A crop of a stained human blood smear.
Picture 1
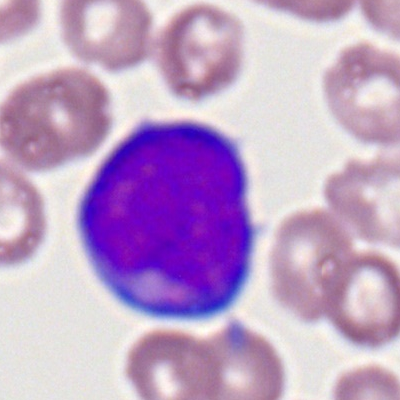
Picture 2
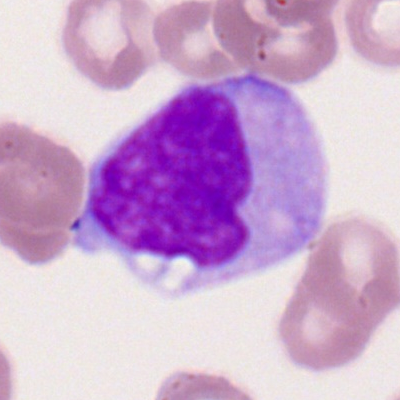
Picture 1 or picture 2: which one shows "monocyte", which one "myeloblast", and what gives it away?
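Picture 1: myeloblast. Picture 2: monocyte. First difference, amount of cytoplasm: picture 1 has only a thin blue rim around the nucleus, picture 2 a broad, pale greyish-blue area on the right of the cell.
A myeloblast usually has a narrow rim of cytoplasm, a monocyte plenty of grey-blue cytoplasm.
Nucleus in picture 2 indented like a notch on its lower right border.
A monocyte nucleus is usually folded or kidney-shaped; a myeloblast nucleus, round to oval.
Granules: none visible in picture 1, no distinct coarse ones in picture 2.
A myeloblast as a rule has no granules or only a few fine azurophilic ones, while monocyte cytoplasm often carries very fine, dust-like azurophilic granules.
Picture 1 roughly round, pale-centred red cells lying around it without overlap; red cells surround picture 2 on several sides.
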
